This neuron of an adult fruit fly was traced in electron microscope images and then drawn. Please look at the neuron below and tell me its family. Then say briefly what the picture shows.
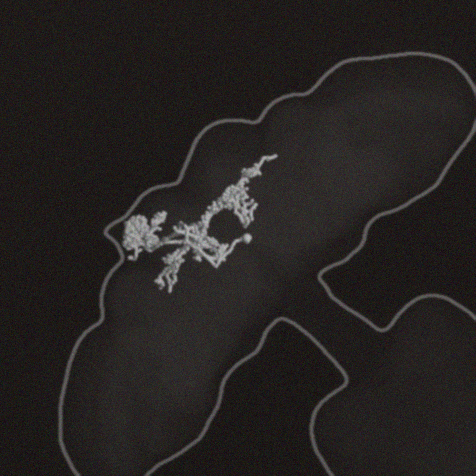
Its family is ALIN. Its broad class is central-brain intrinsic neuron. The cell body is in the middle of the picture. In this view it is about as wide as it is tall.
